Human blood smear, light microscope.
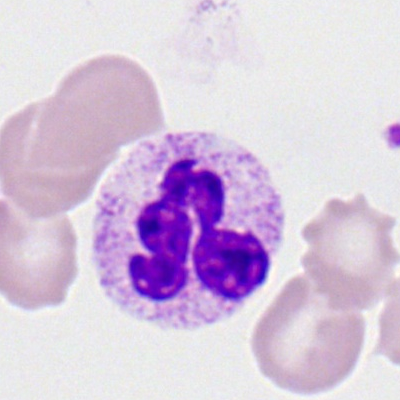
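Segmented neutrophil, centre. Nucleus divided into three lobes, with dark purple, coarsely clumped chromatin. Cytoplasm plentiful and pale pink, filled with fine lilac granules.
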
